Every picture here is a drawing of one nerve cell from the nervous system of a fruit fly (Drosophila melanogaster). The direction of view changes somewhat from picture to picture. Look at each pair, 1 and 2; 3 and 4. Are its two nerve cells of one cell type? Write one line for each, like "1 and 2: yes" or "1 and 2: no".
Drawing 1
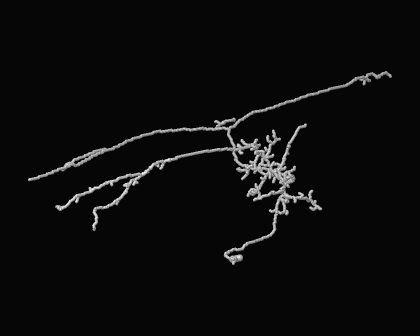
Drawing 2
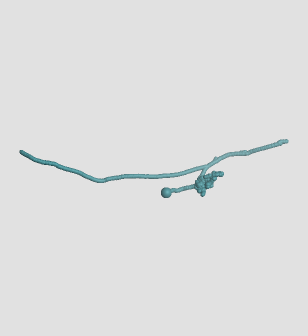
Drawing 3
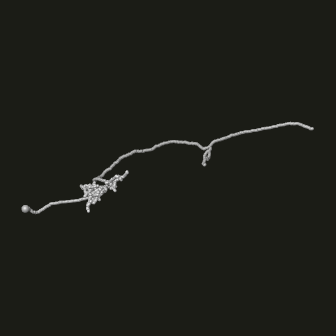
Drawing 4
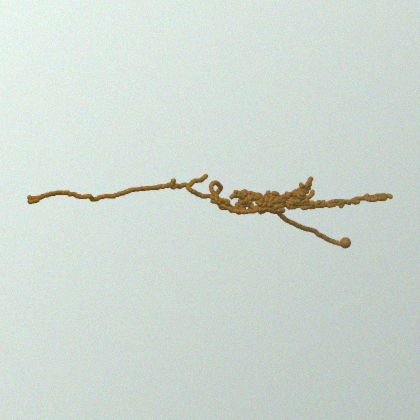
1 and 2: yes
3 and 4: no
